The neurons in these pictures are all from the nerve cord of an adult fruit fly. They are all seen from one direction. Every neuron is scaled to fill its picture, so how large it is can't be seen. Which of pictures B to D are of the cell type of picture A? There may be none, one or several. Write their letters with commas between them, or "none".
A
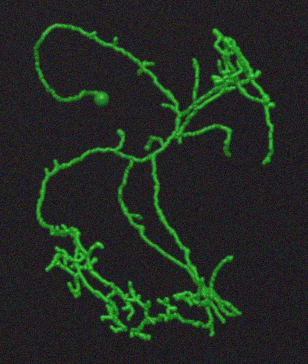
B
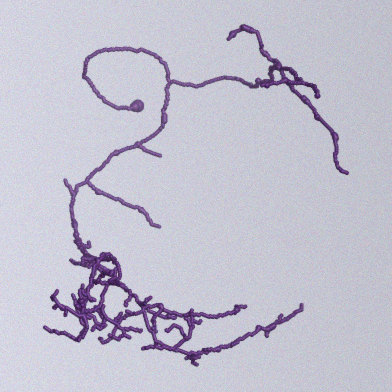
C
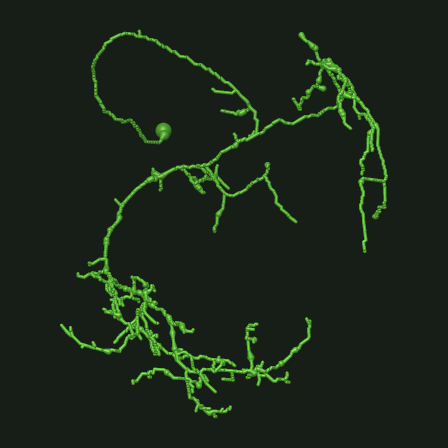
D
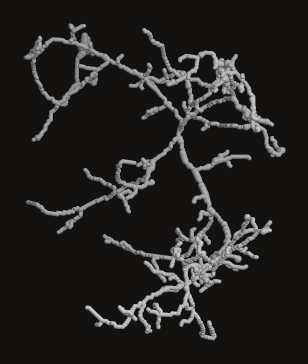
B, C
